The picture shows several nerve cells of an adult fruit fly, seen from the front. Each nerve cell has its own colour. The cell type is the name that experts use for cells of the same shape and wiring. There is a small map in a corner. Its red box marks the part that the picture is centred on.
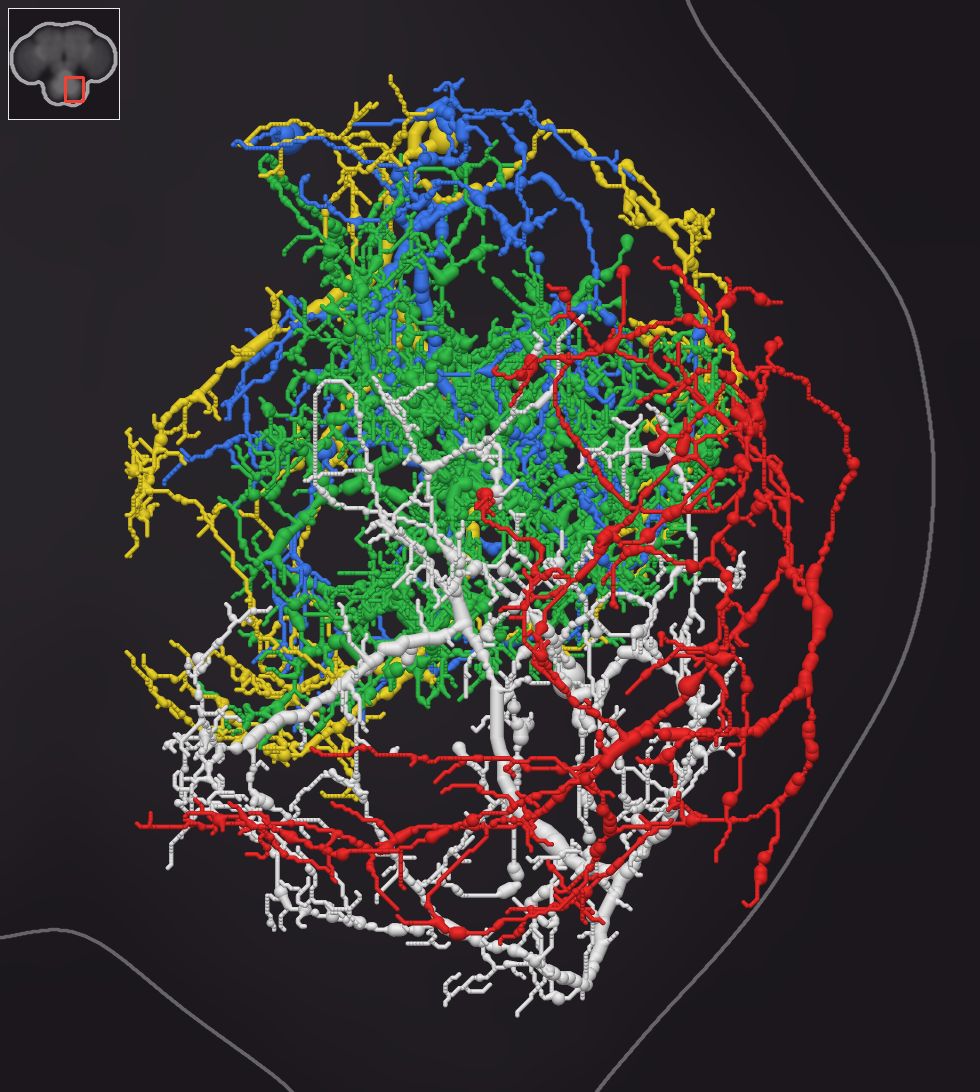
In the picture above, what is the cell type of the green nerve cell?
IN21A008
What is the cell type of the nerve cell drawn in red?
IN03A073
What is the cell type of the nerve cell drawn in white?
IN03A039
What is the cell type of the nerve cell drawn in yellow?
IN03A070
